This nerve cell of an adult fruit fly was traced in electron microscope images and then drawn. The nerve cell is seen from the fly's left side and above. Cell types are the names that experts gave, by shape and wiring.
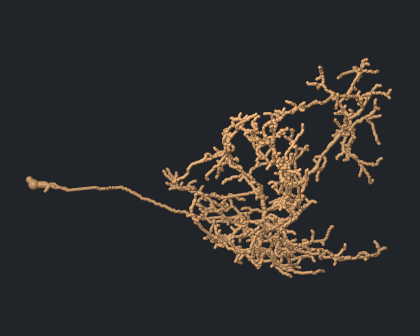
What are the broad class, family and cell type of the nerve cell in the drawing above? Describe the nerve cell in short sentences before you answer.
Its cell body lies on the left of the picture. Dozens of branch ends can be seen. Its broad class is nerve-cord intrinsic neuron. Its family is hemilineage 13B. The cell type is IN13B022.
